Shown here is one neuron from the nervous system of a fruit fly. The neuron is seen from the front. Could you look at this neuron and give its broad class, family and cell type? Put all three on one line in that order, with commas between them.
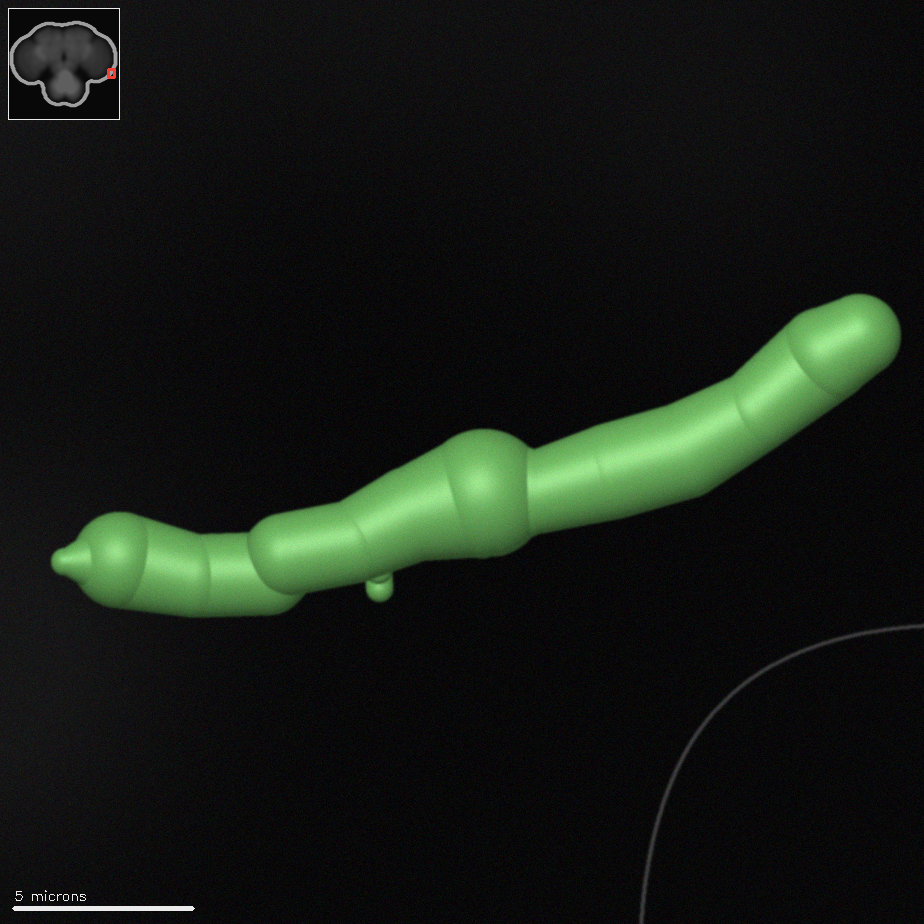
photoreceptor or other optic-lobe sensory neuron, class visual, R1-R6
